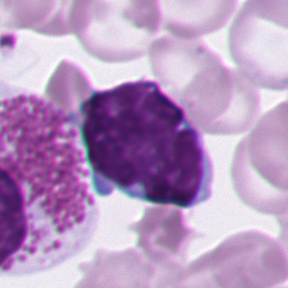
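Typical lymphocyte at the centre. The outline seems irregular, angular rather than round. Nearly all of it is nucleus, with a narrow cytoplasmic rim where I find no granules. A nuclear cleft marks off a lower-right lobe.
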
